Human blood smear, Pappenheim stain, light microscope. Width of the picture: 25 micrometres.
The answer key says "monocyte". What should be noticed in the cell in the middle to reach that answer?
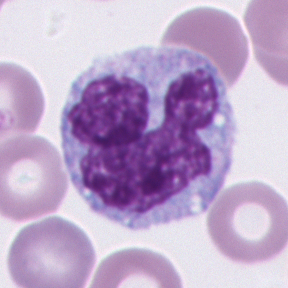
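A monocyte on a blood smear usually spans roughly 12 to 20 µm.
At about 16 micrometres across, this monocyte sits well inside that span.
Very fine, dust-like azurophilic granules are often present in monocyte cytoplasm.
The fine, dust-like lilac granules in this cell's cytoplasm agree with that. The nucleus fills about 60% of the cell's area. A deep notch cuts into it from the top, giving it a folded, horseshoe-like shape. Its chromatin is clumped into coarse dark purple patches with paler gaps between them. A few small clear vacuoles are scattered in the cytoplasm.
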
